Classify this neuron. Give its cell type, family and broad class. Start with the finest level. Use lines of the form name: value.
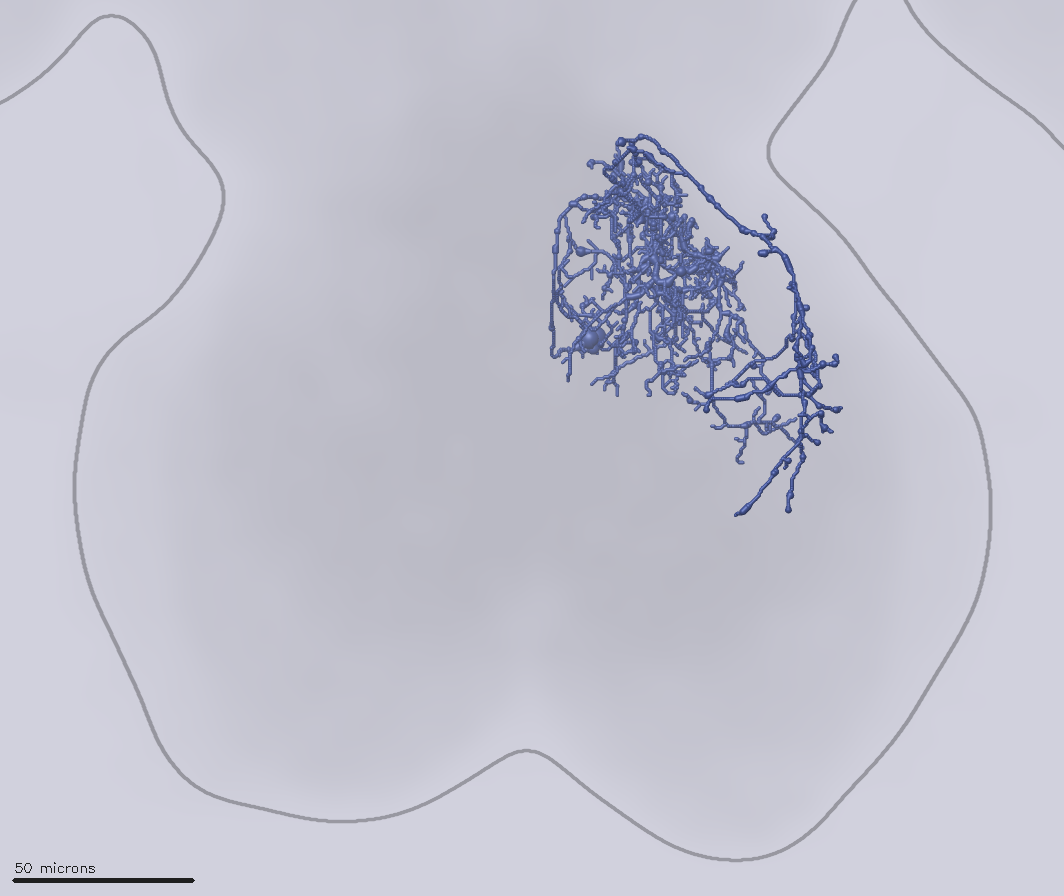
cell type: IN02A010
family: hemilineage 02A
broad class: nerve-cord intrinsic neuron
